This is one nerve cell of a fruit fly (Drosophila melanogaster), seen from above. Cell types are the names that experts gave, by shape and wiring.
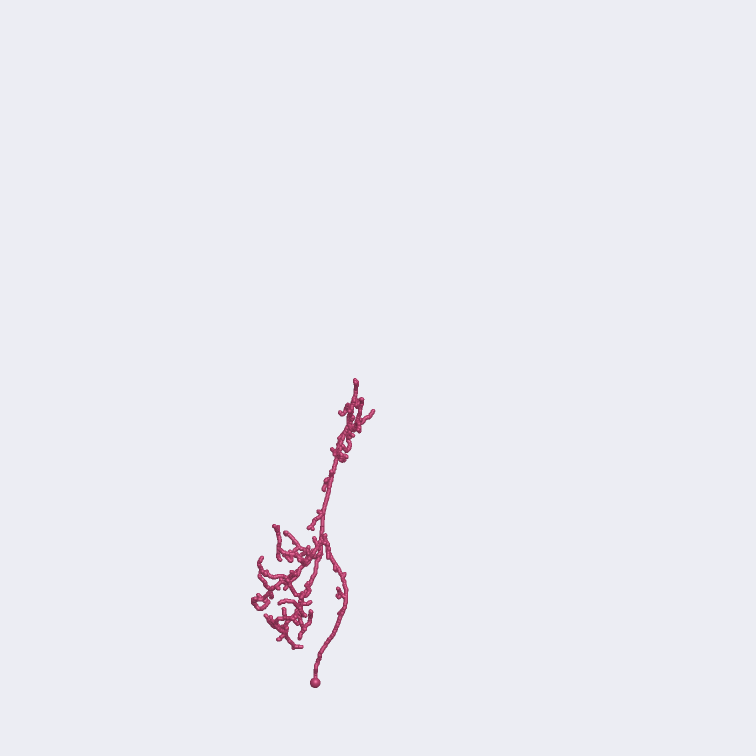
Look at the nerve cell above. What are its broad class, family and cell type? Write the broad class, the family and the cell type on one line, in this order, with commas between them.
nerve-cord intrinsic neuron, hemilineage 21A, IN21A054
